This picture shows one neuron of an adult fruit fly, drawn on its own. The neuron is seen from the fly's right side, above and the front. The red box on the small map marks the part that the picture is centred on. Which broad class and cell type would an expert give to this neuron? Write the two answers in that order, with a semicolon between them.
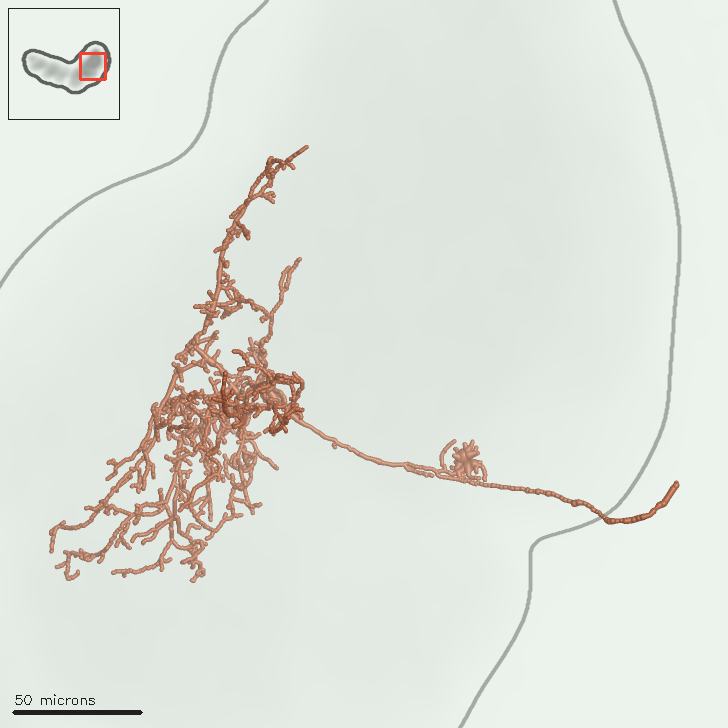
motor neuron of the brain; PS349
